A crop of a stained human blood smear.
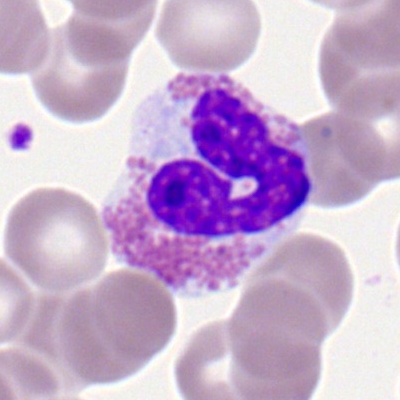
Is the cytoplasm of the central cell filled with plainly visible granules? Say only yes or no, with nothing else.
Yes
